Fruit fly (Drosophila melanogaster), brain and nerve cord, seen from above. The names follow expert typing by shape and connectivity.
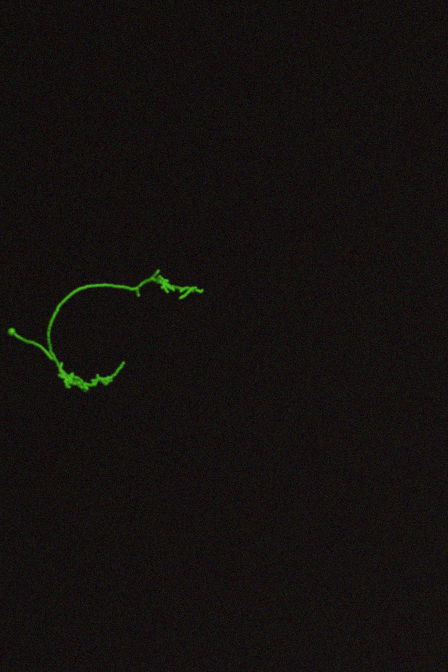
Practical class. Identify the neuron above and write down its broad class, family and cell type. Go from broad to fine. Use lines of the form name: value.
broad class: central-brain intrinsic neuron
family: hemilineage SLPa&l1_lateral
cell type: PLP042_b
